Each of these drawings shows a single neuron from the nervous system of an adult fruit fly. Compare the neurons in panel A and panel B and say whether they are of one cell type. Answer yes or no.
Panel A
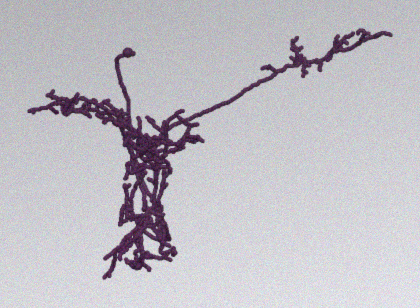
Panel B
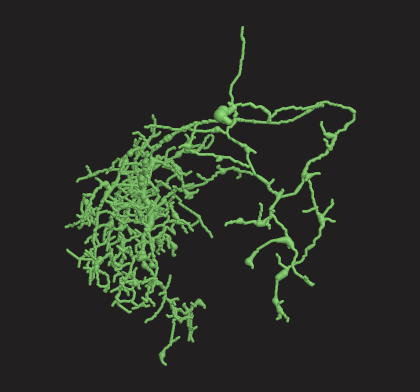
no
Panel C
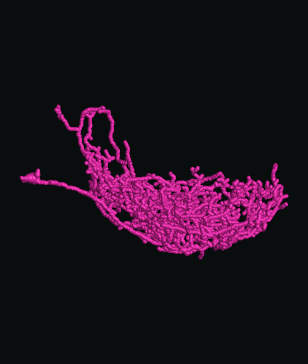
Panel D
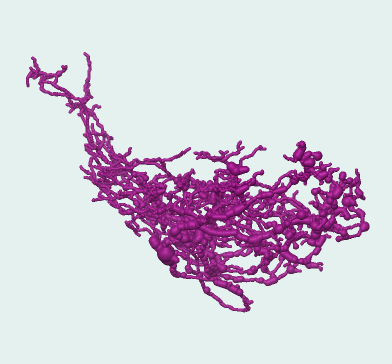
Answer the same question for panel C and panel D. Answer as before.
yes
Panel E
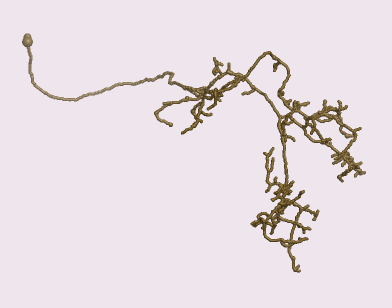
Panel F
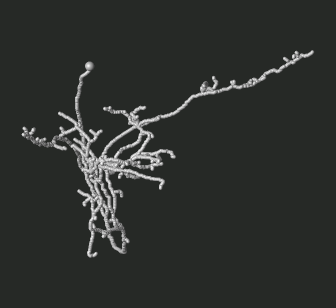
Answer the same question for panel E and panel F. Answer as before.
no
